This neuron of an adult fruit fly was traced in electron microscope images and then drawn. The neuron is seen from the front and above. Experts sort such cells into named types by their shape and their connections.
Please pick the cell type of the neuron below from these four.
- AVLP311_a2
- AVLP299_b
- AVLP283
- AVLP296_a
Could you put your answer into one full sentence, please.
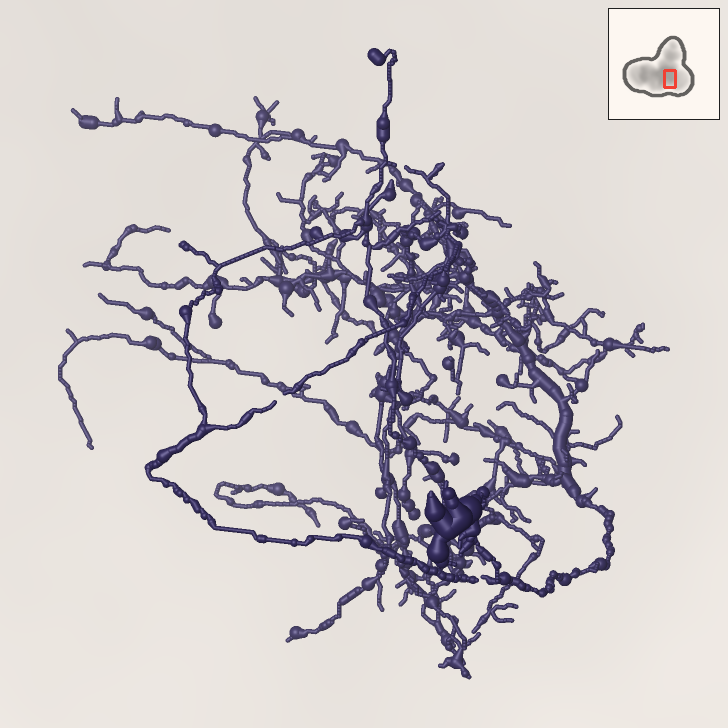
The cell type given to this neuron is AVLP283.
